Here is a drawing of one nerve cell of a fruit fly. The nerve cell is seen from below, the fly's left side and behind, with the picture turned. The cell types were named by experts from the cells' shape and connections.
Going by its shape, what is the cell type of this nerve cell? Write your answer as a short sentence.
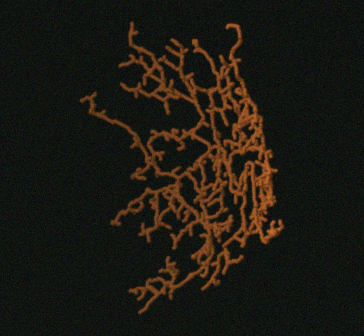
The cell type is Cm11b.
